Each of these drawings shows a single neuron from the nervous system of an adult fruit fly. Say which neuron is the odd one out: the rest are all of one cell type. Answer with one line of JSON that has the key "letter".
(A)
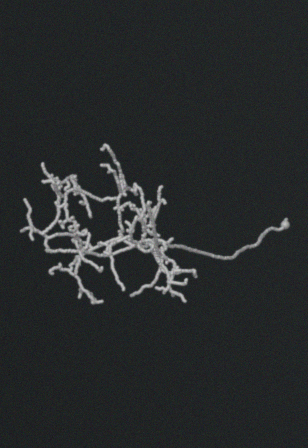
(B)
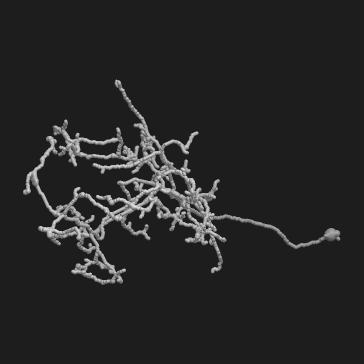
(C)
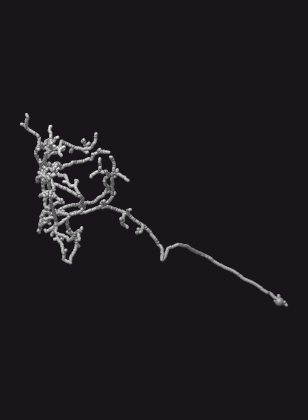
{"letter": "C"}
